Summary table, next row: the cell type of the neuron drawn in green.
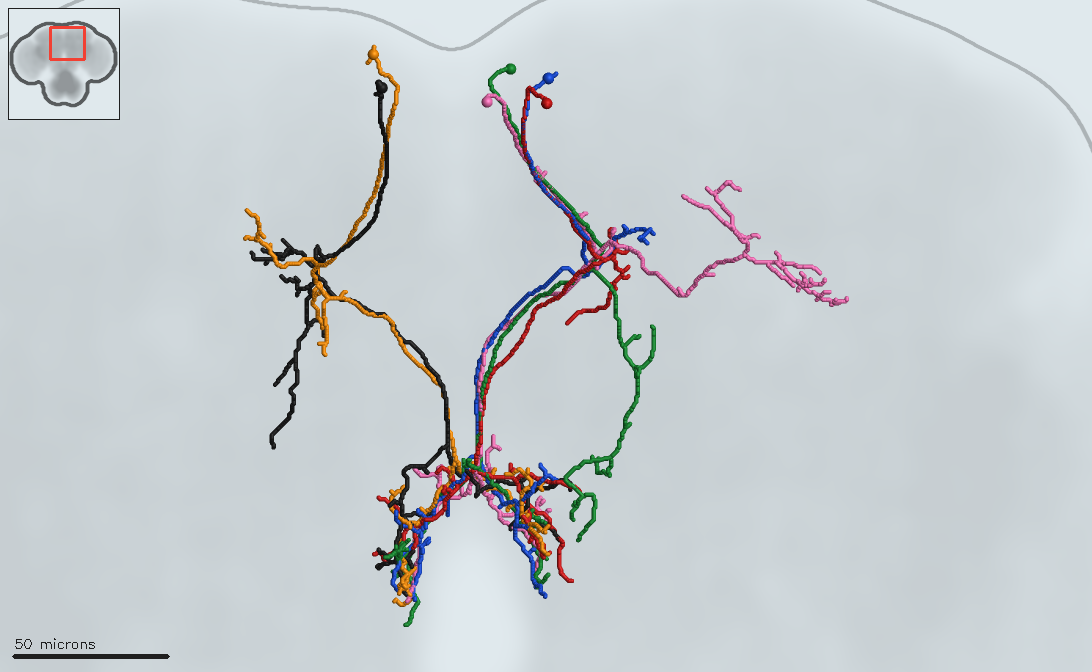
PS005_b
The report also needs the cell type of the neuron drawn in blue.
PS008_a4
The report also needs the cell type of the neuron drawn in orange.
PS008_a1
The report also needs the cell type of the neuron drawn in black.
PS005_d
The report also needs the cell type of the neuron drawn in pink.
PS008_b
